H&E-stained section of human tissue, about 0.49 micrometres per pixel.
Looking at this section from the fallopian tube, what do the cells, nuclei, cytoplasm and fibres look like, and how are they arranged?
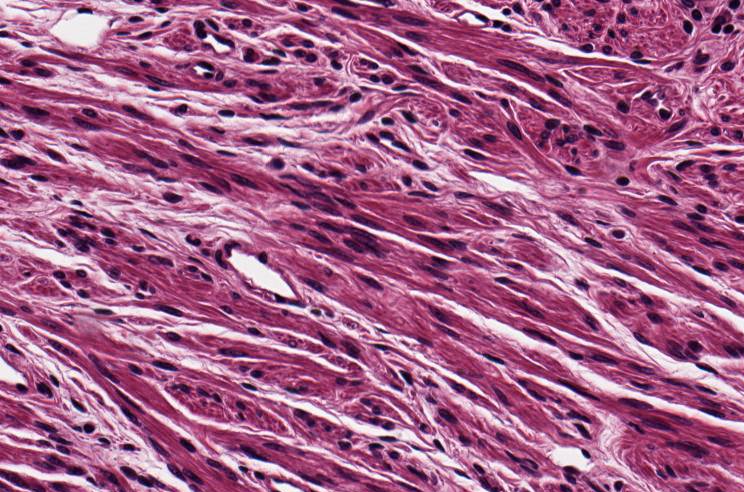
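Taking each feature in turn, the spindle cells carry elongated, dark purple nuclei that lie parallel to their long axis. Their cytoplasm is pink and eosinophilic. Between the bundles run thin strands of paler connective tissue. Finally, neither epithelium nor fat cells appear anywhere in the field.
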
